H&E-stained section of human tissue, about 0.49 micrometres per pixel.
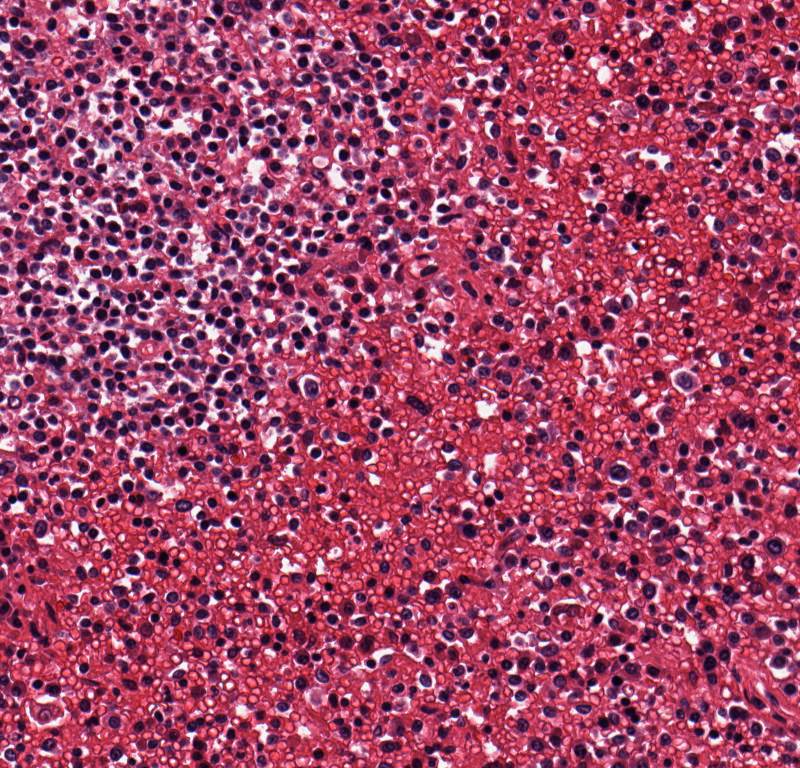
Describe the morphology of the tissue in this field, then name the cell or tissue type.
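The field is a solid sheet of closely packed free cells; no glands, tubules or epithelium are present. Most nucleated cells are small lymphocytes with round, darkly staining nuclei and scant cytoplasm. Very numerous red blood cells are packed between them throughout. Neither fat cells nor thick-walled vessels appear. The tissue is spleen.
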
